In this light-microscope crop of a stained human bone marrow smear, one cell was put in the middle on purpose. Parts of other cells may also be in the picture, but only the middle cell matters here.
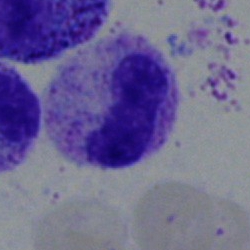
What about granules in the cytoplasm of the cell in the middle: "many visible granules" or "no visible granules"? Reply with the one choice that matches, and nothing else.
Many visible granules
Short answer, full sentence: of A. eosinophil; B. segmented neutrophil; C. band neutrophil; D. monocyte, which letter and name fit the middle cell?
That middle cell is a band neutrophil, and option C is therefore correct.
